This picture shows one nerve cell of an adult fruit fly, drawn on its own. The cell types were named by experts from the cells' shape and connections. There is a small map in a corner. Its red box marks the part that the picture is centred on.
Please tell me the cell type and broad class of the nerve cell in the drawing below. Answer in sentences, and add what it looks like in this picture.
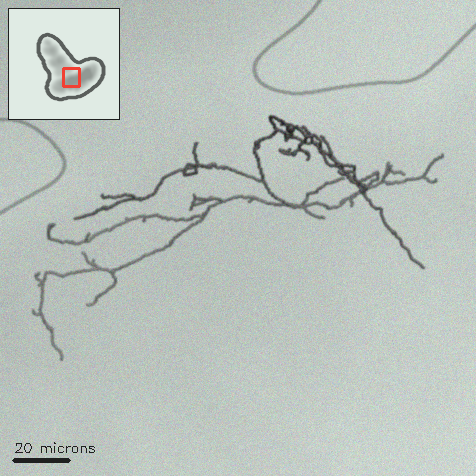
The cell type is CB3050. Its broad class is central-brain intrinsic neuron. The cell body is at the top of the picture. By the scale bar it is about 150 microns wide in this view.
